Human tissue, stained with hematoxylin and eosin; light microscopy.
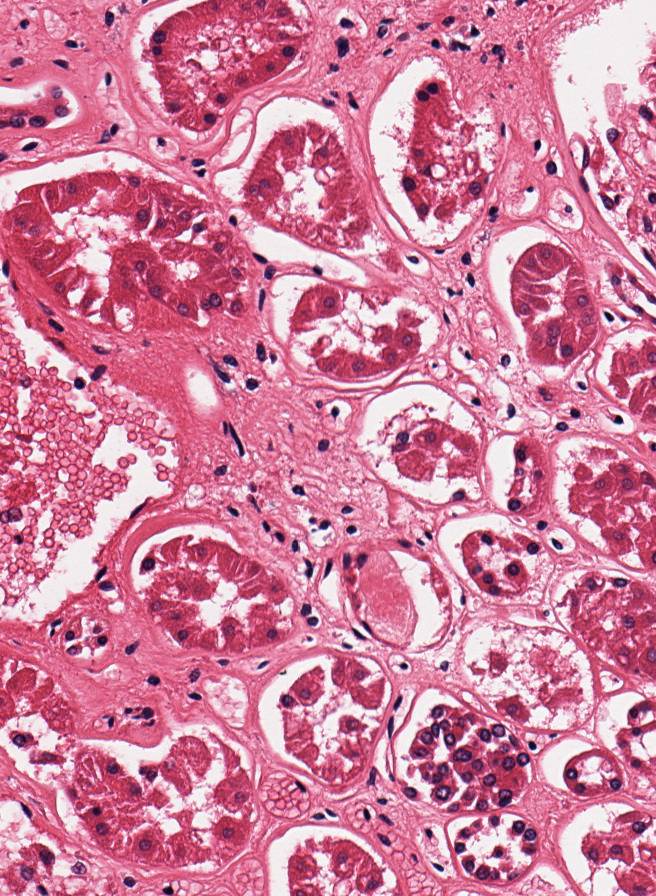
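Renal cortex, haematoxylin and eosin. First, the tubules are lined by a single layer of cuboidal to low columnar cells with abundant granular eosinophilic cytoplasm. Next, most tubule lumina hold pale pink flocculent debris and fragments of cytoplasm. Then, along the left edge, a large collection of red blood cells fills a space. Finally, the stroma between tubules is loose pink fibrous tissue with scattered spindle-shaped nuclei.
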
